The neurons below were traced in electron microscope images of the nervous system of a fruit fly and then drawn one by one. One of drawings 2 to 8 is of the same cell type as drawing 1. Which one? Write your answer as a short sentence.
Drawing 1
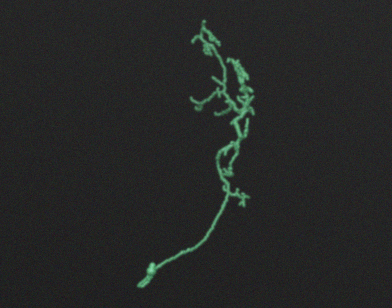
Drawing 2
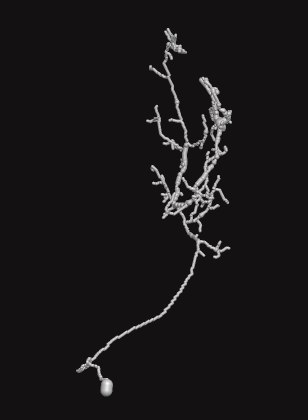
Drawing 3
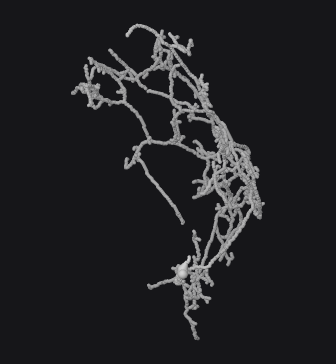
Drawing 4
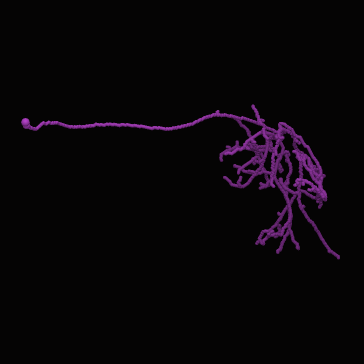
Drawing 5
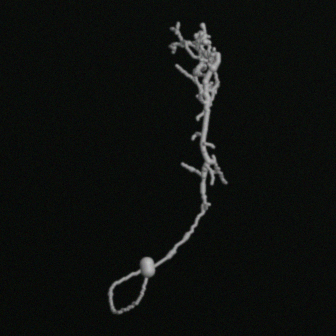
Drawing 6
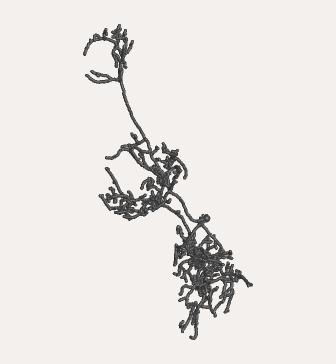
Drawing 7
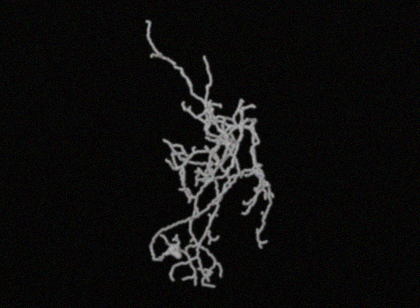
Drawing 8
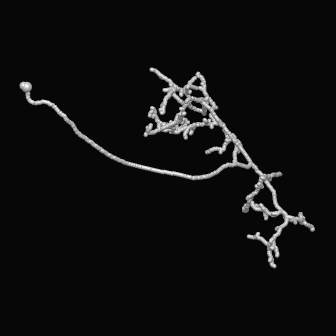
Drawing 2 shows a neuron of the same cell type.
